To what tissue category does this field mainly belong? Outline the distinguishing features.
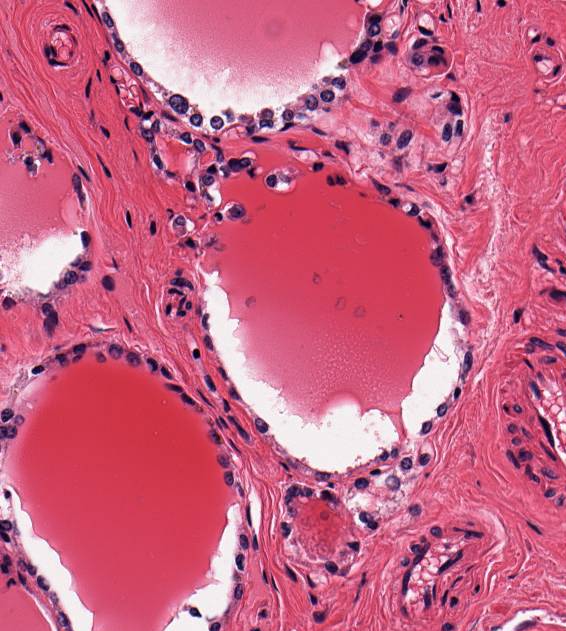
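Thyroid follicle is the structure in view, one lying at the field's centre. Large rounded follicles, separated by bands of fibrous stroma, are lined by one layer of flattened to low cuboidal cells with small, round, dark, fairly uniform nuclei and filled with homogeneous, deeply eosinophilic material.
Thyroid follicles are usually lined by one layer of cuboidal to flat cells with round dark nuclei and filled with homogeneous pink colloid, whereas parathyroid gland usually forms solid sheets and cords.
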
